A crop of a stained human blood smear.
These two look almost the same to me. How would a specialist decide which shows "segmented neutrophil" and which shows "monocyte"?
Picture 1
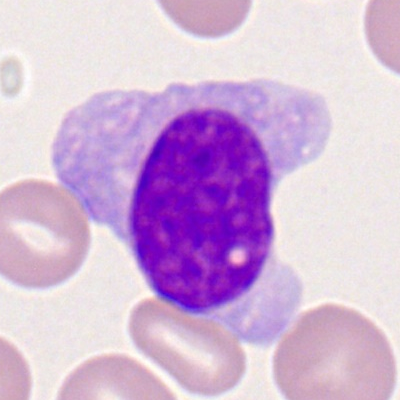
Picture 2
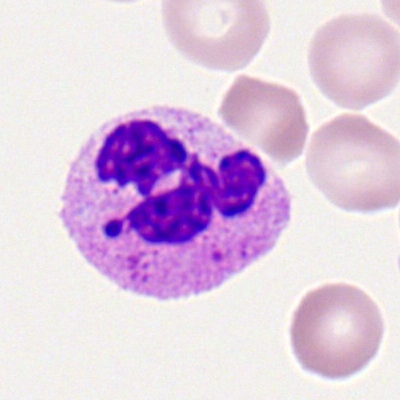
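Assignment comes first: picture 1 holds the monocyte, picture 2 the segmented neutrophil. Taking the points in order, the outline of the monocyte is irregular with blunt angular corners, while that of the segmented neutrophil is round to slightly oval and smooth. Next, the chromatin is dark purple in both, coarse with scattered paler patches in the monocyte, where a small pale pink dot also lies in the lower right part of the nucleus, and coarsely clumped in the segmented neutrophil. Then the cytoplasm, plentiful in both, is pale blue-grey in the monocyte and pale pink-lilac in the segmented neutrophil.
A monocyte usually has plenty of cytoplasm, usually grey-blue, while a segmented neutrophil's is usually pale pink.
As for granules, the monocyte's cytoplasm shows no coarse ones, whereas the segmented neutrophil's is filled with fine, small pinkish-lilac granules and shows no vacuoles. Last, red cells press against the lower edge of the monocyte but lie to the right of the segmented neutrophil without overlapping it.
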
